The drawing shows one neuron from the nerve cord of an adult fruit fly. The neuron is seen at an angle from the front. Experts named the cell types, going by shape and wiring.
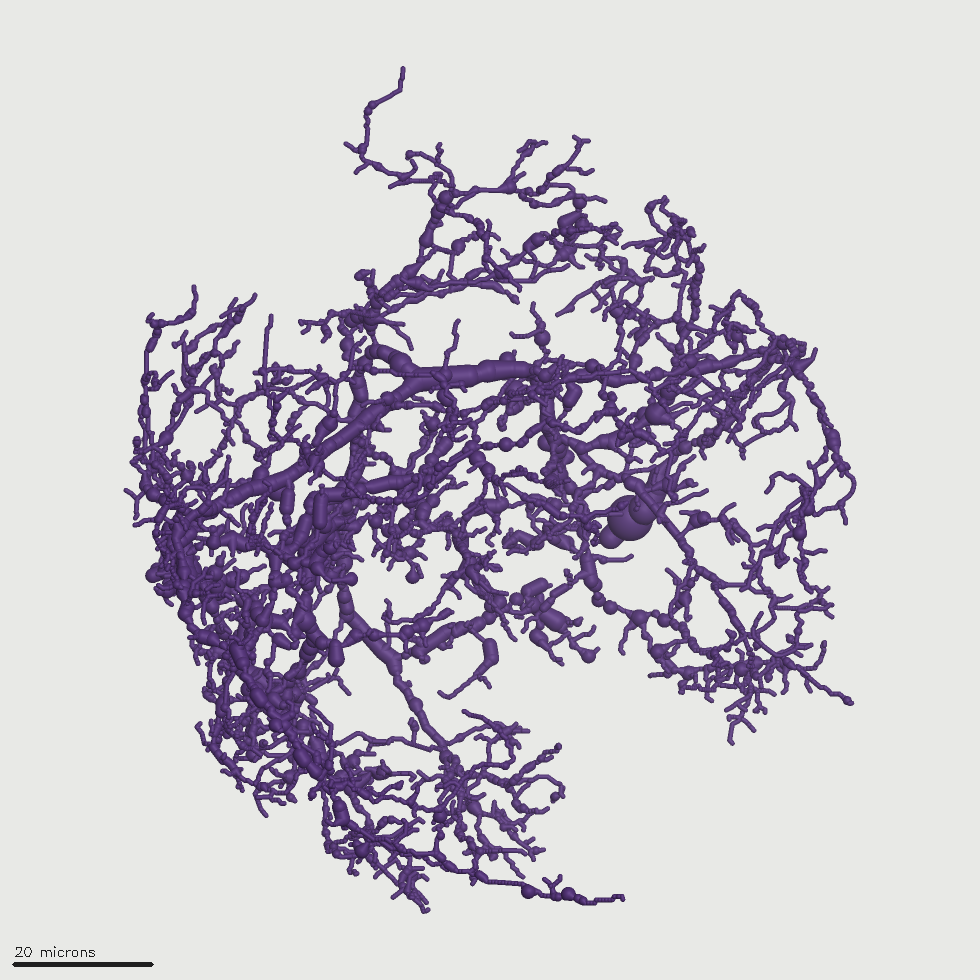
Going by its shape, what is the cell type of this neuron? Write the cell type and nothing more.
IN21A004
